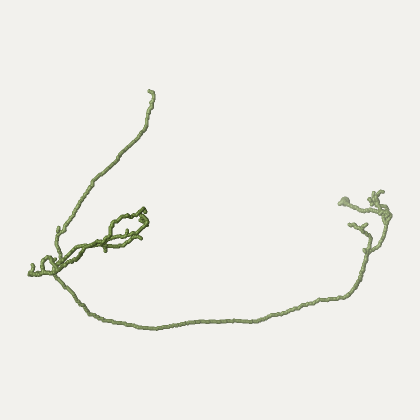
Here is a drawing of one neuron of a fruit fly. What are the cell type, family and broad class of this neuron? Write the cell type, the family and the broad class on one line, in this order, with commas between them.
KCa'b'-ap2, class Kenyon Cell, central-brain intrinsic neuron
